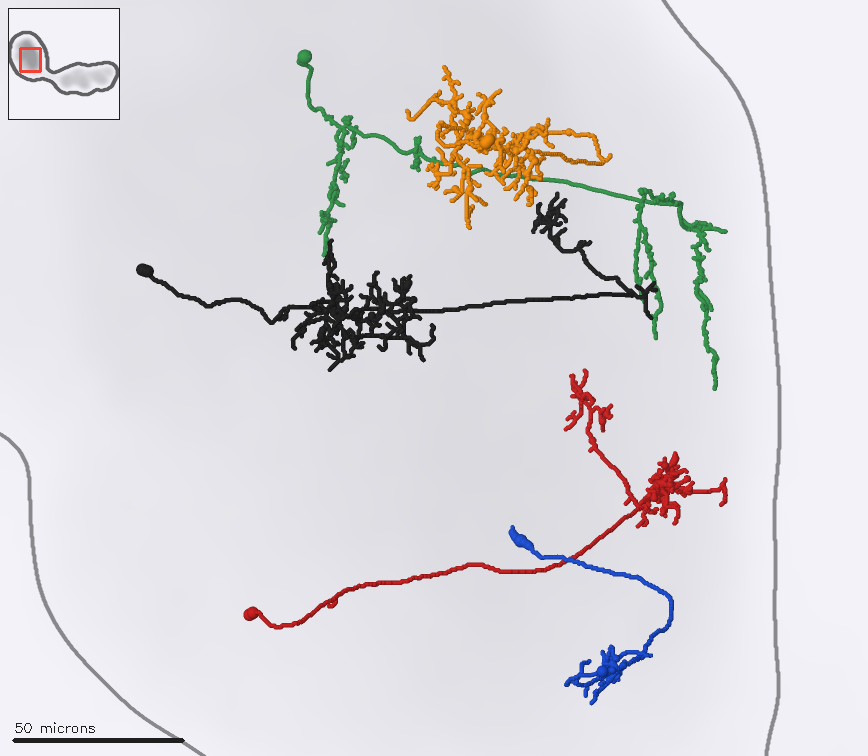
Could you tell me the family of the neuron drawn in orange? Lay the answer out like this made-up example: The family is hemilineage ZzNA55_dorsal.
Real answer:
The family is Tm.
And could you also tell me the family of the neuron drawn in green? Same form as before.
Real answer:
The family is TmY.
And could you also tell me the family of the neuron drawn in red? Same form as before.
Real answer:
The family is TmY.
